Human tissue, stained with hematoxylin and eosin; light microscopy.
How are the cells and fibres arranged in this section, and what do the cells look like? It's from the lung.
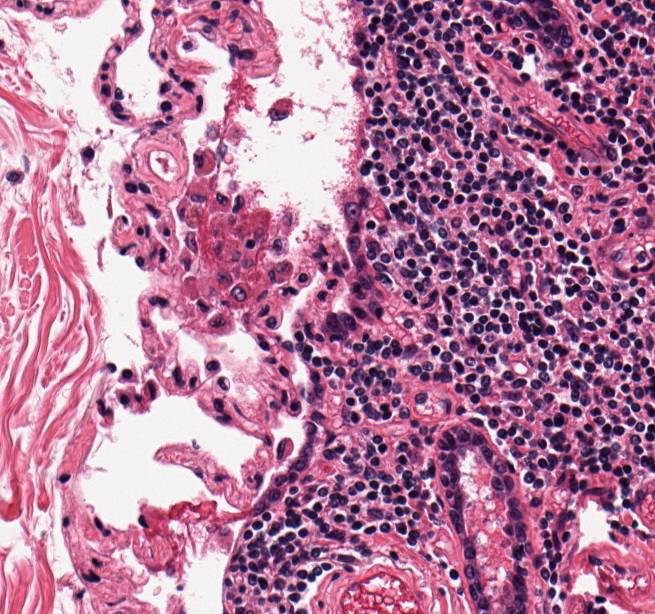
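A dense sheet of lymphocytes here: small, round, dark nuclei, scant cytoplasm. Lower right, a narrow tubule of columnar cells with elongated nuclei runs up through it. Pink, wavy fibre bundles run roughly top to bottom on the left edge. Upper middle of the loose tissue, there's a cluster of larger cells with abundant pink cytoplasm.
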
